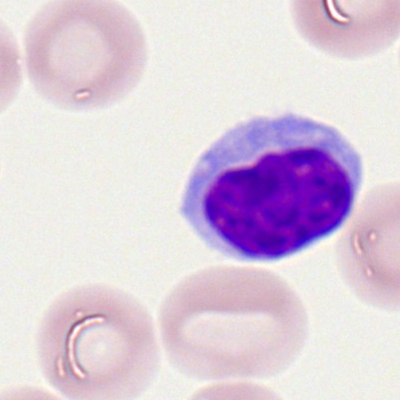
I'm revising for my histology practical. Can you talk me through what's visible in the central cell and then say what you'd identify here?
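A rounded oval outline is seen, its edge slightly uneven and fuzzy along the top. The nucleus is placed off-centre, toward the lower right of the cell. The cytoplasm is pale blue and contains no vacuoles. The cell is a lymphocyte.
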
